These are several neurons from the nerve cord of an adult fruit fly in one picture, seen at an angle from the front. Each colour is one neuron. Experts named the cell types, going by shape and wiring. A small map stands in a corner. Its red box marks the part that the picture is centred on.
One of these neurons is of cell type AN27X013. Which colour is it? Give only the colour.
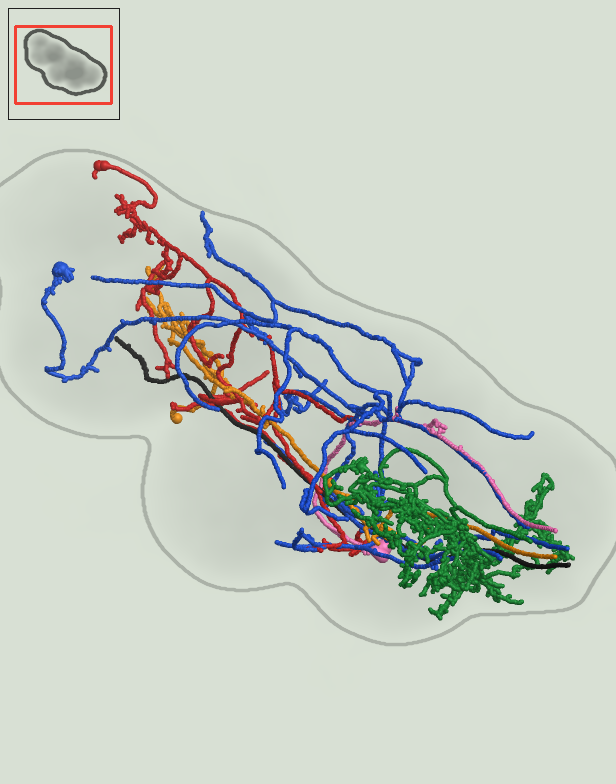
pink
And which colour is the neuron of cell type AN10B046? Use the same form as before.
orange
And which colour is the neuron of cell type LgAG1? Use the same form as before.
black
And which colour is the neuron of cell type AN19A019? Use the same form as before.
green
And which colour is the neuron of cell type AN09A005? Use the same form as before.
blue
